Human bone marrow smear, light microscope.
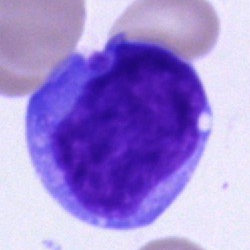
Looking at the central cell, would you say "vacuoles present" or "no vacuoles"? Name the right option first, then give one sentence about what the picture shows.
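Vacuoles present. A single small clear vacuole lies at the right edge of the cell.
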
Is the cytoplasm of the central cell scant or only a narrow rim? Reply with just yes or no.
Yes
